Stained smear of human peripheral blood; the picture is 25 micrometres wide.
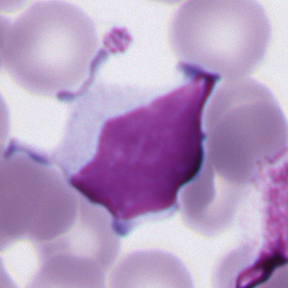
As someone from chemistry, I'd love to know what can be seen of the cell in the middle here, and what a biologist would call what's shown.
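Point one, the nucleus: angular, with several pointed corners. Point two, nucleoli: none visible in the nucleus. Point three, the cytoplasm: very pale greyish-lilac. Point four, granules: none distinct in the cytoplasm. This is a typical lymphocyte.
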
